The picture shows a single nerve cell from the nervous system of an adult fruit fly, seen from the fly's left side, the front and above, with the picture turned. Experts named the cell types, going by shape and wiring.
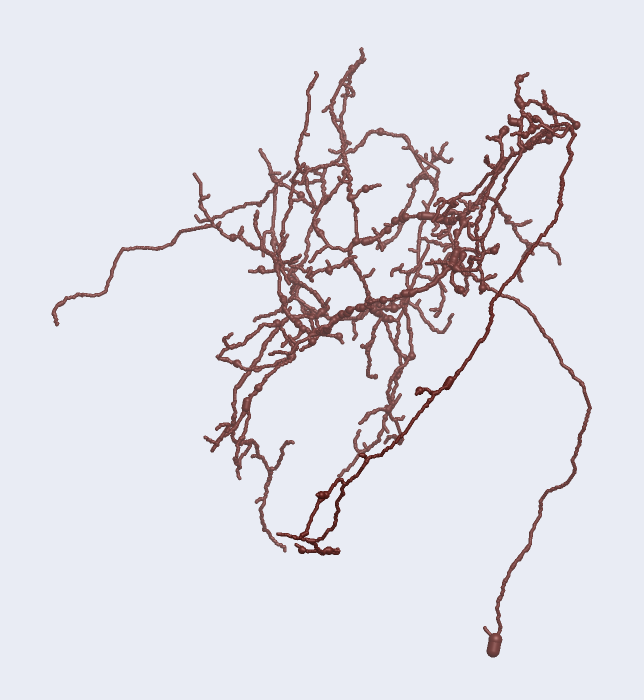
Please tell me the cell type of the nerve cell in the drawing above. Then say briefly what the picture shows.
Its cell type is pC1_9b. Its broad class is central-brain intrinsic neuron. Its cell body lies at the lower right of the picture. As drawn here it is about as wide as it is tall.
